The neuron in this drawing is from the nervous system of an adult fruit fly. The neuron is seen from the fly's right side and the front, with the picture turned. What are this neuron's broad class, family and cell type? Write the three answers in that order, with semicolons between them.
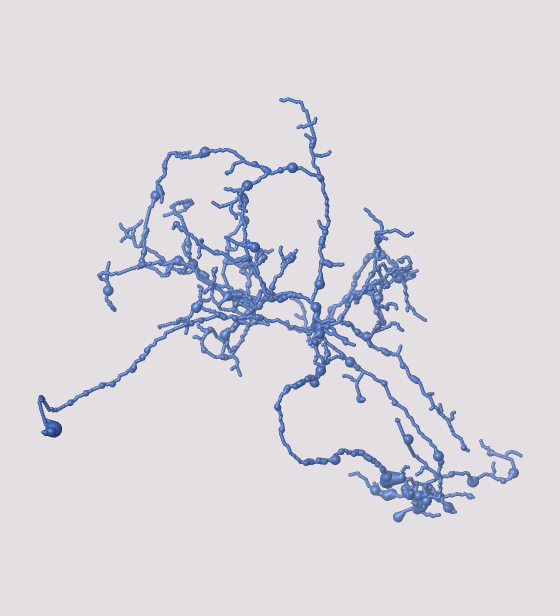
central-brain intrinsic neuron; hemilineage LHa2; CB2133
